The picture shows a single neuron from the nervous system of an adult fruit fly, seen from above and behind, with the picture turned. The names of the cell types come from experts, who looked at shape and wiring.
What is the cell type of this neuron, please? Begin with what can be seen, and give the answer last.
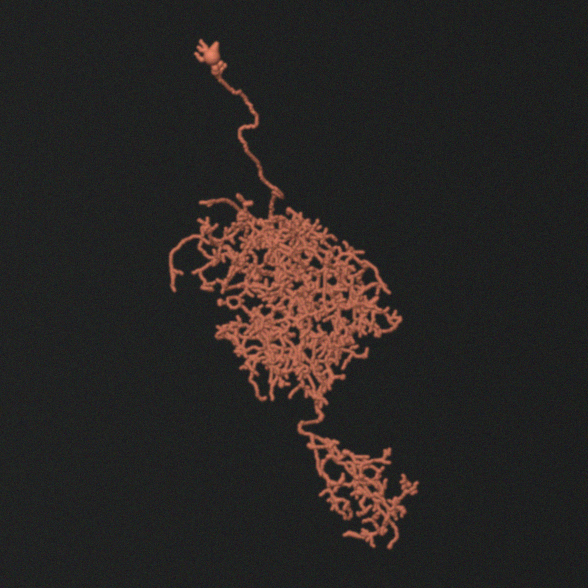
More than a hundred branch ends can be seen. In this view it is taller than it is wide. This is a central-brain intrinsic neuron. Its cell type is GNG125.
